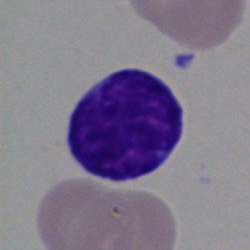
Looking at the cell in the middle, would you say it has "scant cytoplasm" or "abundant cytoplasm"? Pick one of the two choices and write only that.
Scant cytoplasm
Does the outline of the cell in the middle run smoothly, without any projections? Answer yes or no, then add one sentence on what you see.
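Yes. The cell has a smooth, round to slightly oval outline.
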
